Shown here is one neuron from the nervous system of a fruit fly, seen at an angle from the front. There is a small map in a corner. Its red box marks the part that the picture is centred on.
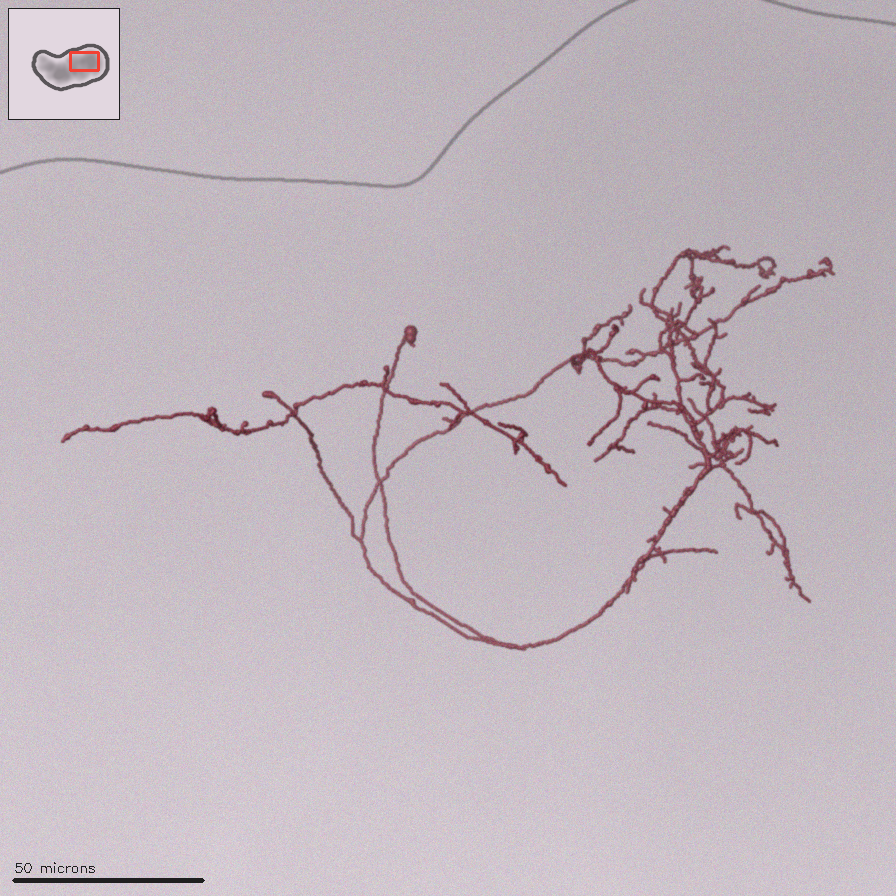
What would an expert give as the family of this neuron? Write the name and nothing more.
hemilineage DM1_antero_dorsal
